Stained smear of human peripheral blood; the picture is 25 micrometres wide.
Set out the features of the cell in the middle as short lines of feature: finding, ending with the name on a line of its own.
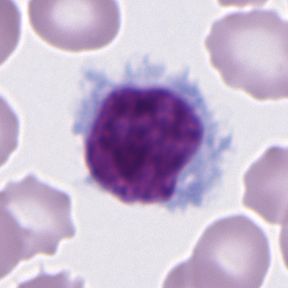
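Border: fringed with fine hair-like projections
Cytoplasm: no visible granules
Chromatin: mottled rather than evenly dense
Nucleolus: none distinct
Name: hairy cell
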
